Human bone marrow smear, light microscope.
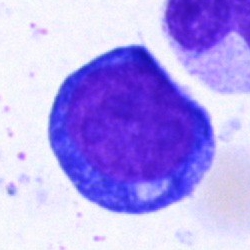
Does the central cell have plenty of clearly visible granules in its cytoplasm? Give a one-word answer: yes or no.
No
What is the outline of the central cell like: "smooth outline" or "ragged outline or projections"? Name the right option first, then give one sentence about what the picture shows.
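Smooth outline. The cell outline is roughly round with a smooth edge.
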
